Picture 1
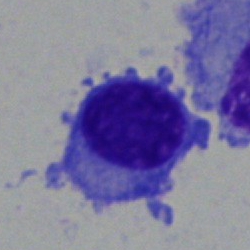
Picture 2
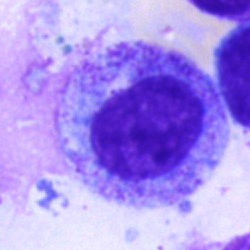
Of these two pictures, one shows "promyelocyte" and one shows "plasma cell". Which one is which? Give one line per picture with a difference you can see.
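Picture 1: plasma cell. No distinct granules are seen in the cytoplasm.
Picture 2: promyelocyte. Many purple granules are scattered throughout the cytoplasm.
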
